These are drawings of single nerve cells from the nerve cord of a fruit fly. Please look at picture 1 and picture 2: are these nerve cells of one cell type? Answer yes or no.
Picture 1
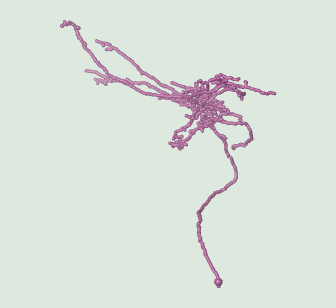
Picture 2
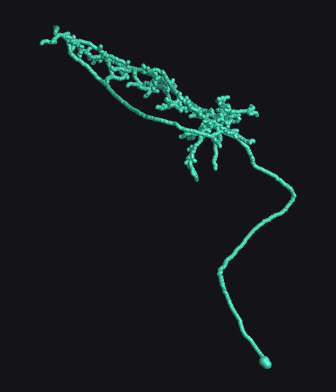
no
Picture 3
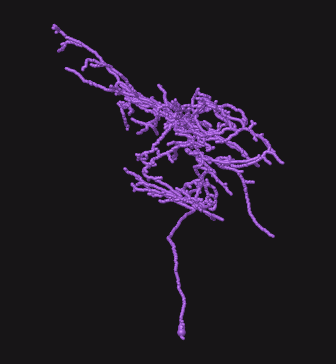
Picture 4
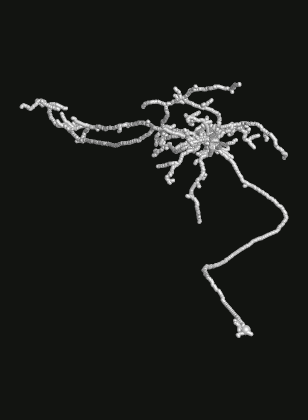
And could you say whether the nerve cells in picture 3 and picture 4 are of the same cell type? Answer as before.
no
